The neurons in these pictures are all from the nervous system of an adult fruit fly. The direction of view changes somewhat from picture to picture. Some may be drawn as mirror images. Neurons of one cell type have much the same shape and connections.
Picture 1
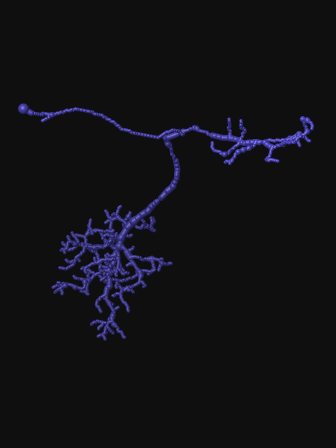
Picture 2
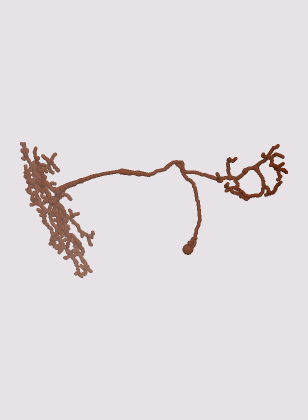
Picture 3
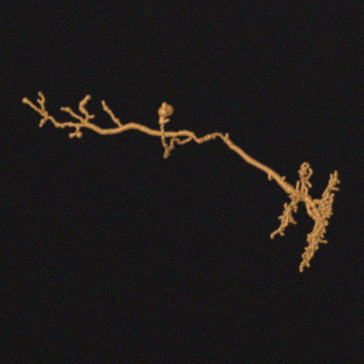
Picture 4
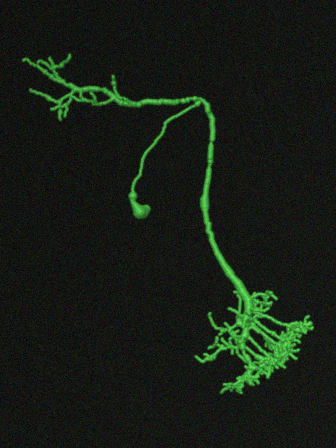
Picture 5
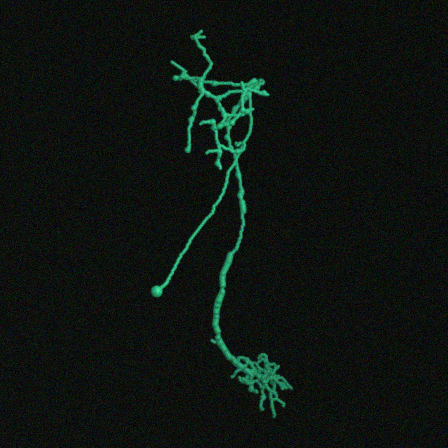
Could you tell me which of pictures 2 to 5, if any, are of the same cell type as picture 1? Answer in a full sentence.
Picture 2, picture 3 and picture 4 are of the same cell type.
